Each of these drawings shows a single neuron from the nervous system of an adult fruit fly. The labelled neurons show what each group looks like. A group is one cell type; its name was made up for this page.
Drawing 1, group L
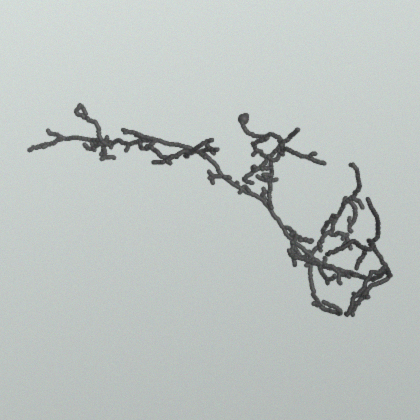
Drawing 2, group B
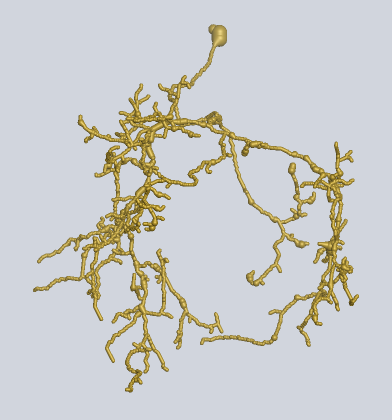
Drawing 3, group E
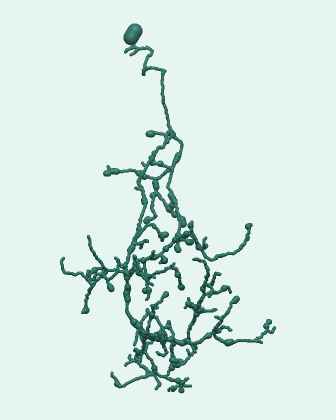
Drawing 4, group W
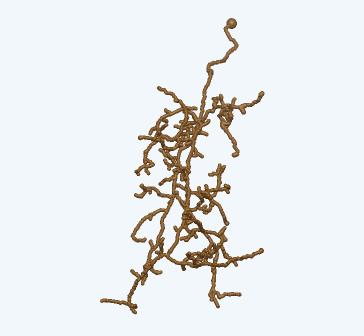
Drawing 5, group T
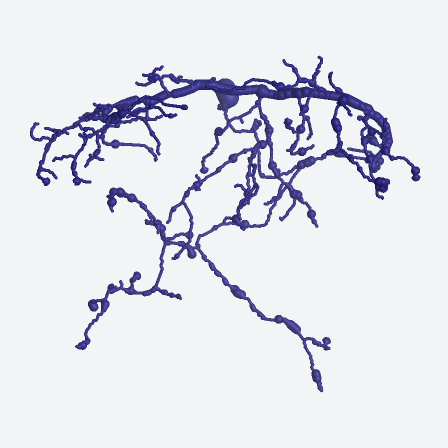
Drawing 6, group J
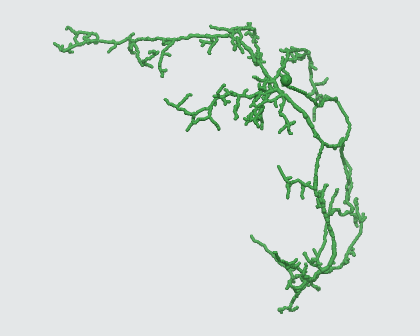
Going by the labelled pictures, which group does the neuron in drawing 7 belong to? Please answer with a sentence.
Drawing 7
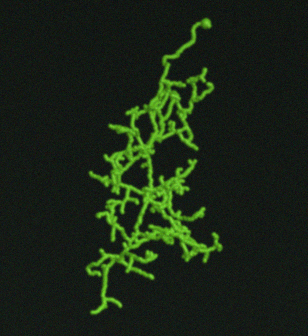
It belongs to group W.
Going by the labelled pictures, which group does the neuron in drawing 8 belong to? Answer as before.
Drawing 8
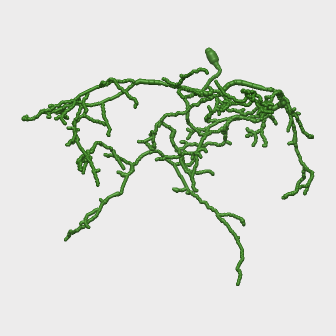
It belongs to group T.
